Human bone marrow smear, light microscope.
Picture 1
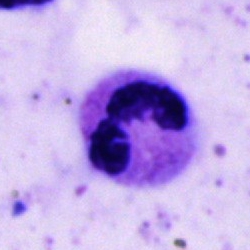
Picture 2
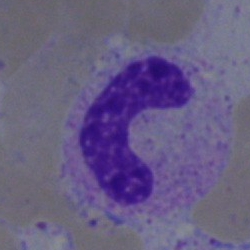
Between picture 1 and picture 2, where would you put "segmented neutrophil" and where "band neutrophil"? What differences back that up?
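Picture 1: segmented neutrophil. Picture 2: band neutrophil. Nucleus, picture 1: narrows at one point on its left side, splitting into an upper arc and a lower-left part. Nucleus, picture 2: bent into a C, opening to the right.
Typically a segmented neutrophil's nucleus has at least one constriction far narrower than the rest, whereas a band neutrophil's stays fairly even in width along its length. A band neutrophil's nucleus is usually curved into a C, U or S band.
Chromatin: dense, clumped, very dark purple in picture 1; dark purple, coarsely clumped in picture 2. Nucleoli: none visible in either. Outlines: both roughly round, the segmented neutrophil's edge smooth. Picture 1 cell touches no other cell; only small scattered specks around it.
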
